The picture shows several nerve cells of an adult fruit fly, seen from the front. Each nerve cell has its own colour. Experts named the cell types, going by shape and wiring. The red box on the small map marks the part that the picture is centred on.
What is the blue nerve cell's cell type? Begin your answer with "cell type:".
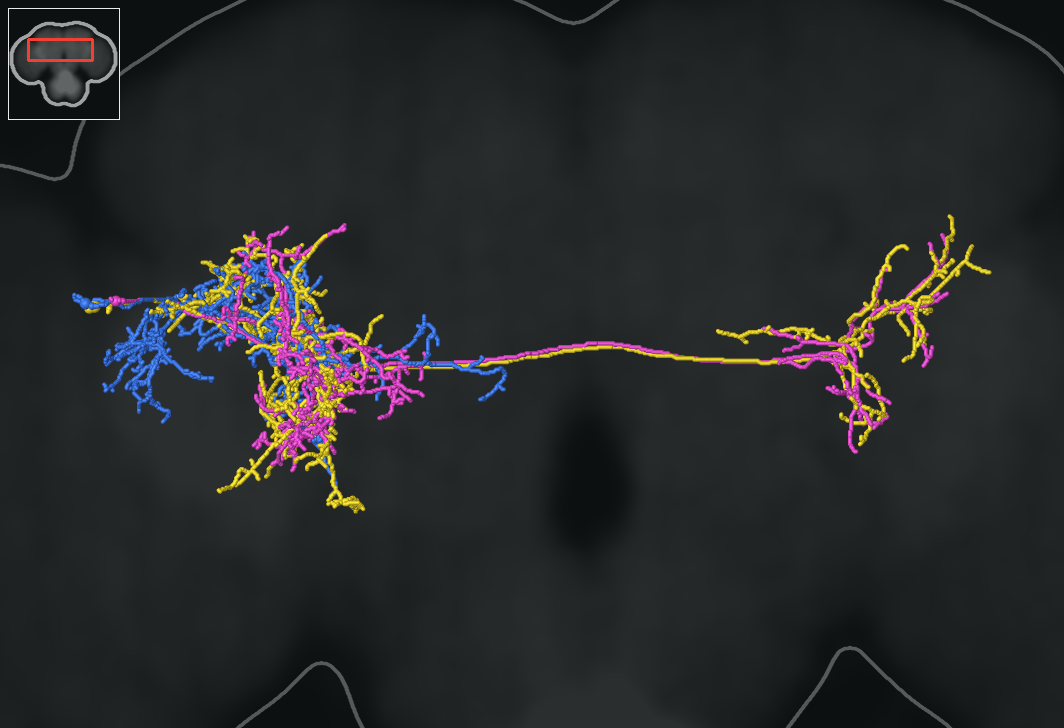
cell type: CB1852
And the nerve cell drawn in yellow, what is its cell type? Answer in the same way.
cell type: CB1688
